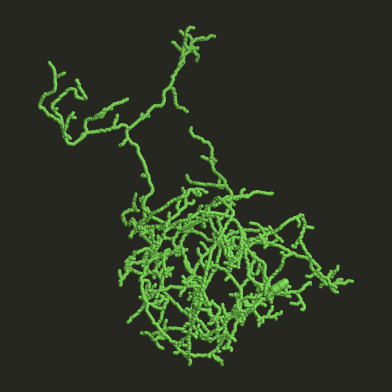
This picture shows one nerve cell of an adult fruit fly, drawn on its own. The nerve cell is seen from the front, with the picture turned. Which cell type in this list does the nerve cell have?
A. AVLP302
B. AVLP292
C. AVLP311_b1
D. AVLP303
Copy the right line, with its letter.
A. AVLP302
